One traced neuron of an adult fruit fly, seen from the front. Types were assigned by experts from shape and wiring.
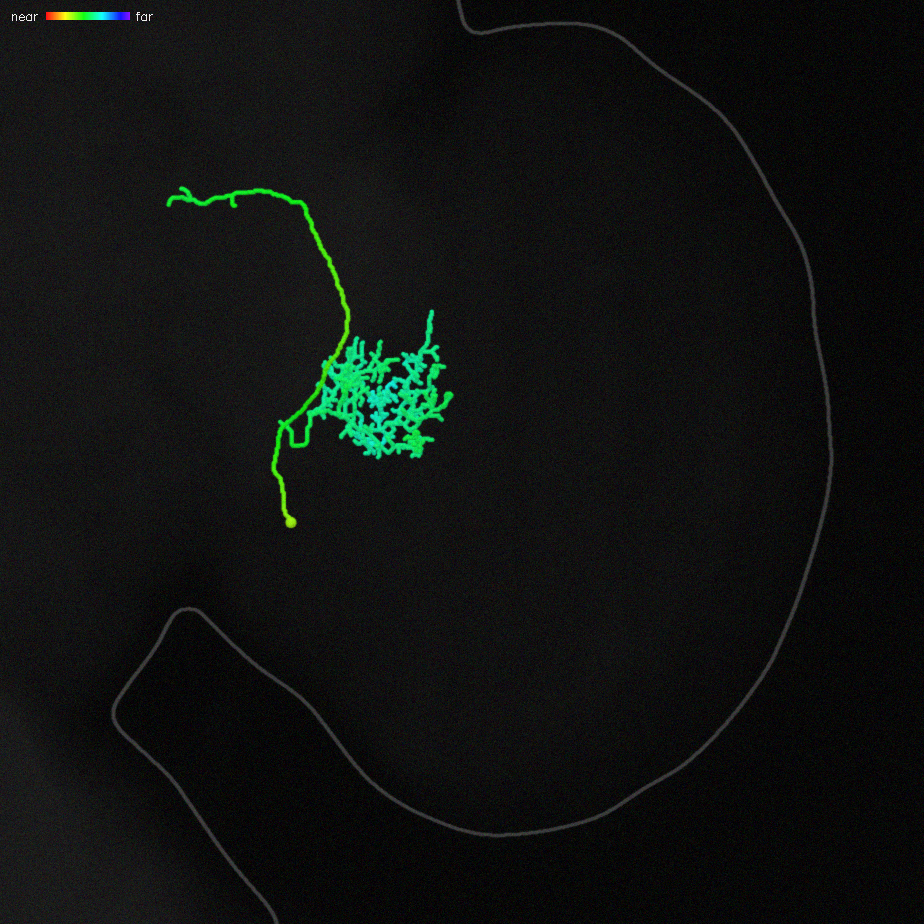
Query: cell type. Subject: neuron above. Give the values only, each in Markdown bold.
**LC20b**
